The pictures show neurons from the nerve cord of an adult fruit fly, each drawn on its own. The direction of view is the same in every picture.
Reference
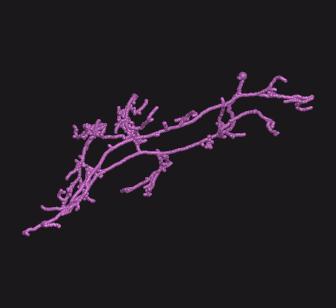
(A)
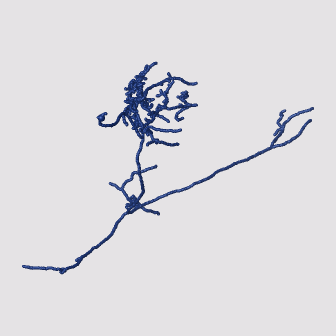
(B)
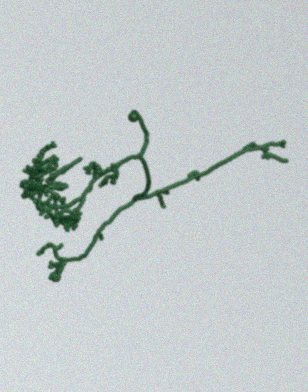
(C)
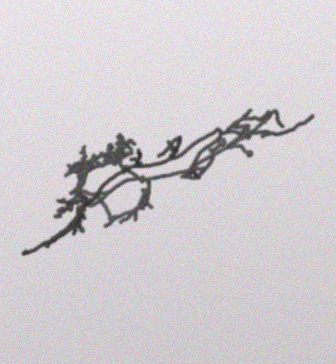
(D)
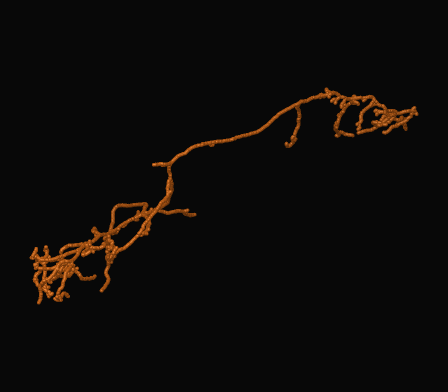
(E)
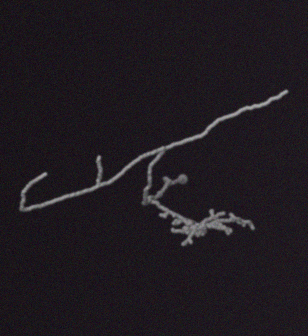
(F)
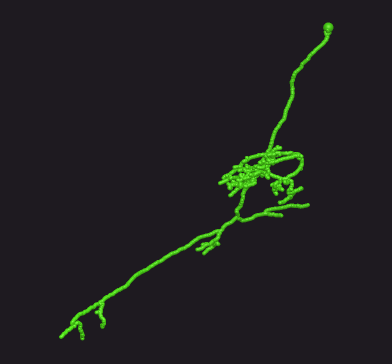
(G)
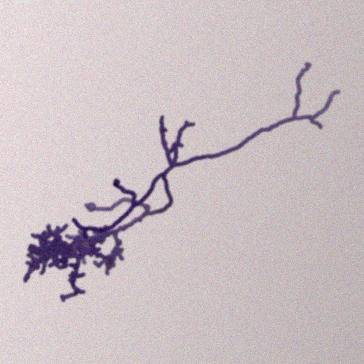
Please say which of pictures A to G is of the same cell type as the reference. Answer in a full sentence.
Picture C is of the same cell type.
